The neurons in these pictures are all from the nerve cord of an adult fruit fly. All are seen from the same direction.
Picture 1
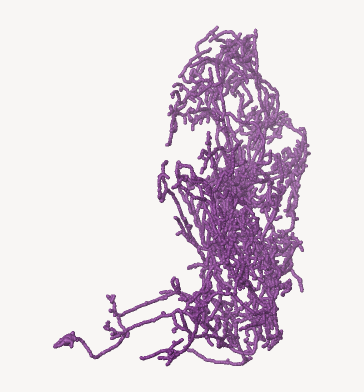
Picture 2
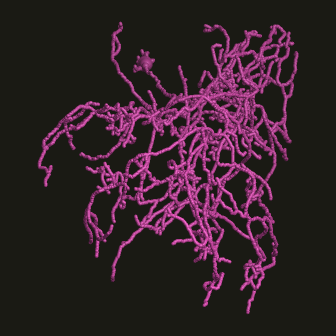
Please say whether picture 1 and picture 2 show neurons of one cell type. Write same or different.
different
